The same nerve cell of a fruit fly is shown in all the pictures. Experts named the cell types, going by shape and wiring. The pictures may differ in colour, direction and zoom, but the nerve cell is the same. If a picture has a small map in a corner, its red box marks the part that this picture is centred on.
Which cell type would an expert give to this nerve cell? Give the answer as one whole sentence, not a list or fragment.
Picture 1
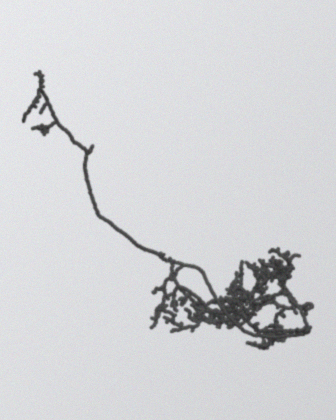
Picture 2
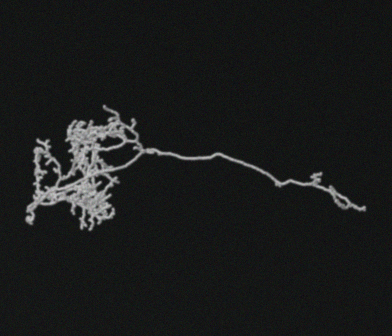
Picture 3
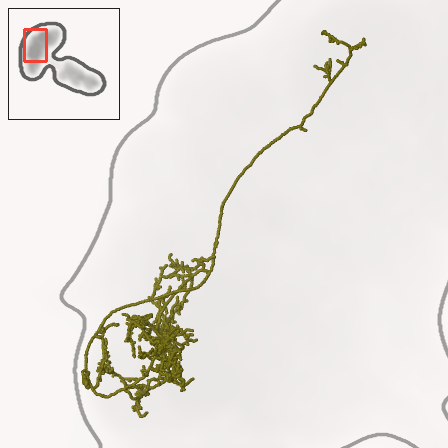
The nerve cell here is of the cell type AVLP728m.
